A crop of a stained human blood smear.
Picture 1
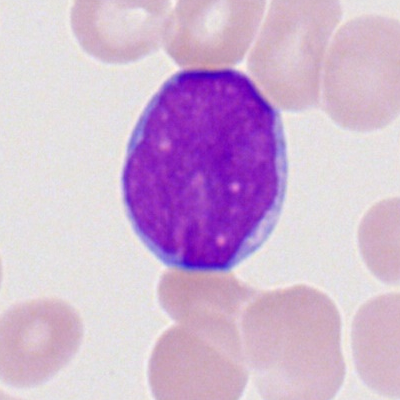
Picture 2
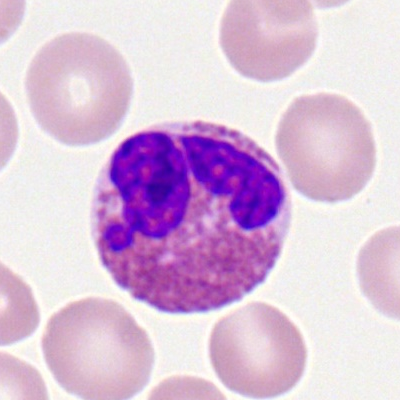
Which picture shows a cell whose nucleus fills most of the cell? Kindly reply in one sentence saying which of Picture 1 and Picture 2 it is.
The cell in picture 1 has only a narrow rim of cytoplasm.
